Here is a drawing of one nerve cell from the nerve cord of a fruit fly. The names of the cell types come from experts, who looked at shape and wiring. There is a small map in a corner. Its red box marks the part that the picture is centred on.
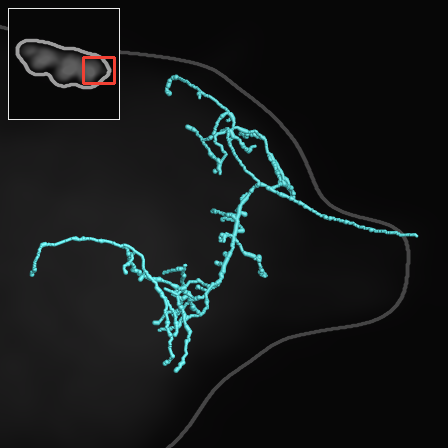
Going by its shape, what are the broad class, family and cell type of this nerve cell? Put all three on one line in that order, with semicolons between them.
descending neuron; DNge; DNge022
